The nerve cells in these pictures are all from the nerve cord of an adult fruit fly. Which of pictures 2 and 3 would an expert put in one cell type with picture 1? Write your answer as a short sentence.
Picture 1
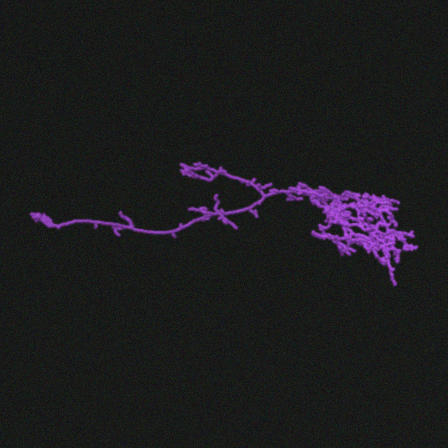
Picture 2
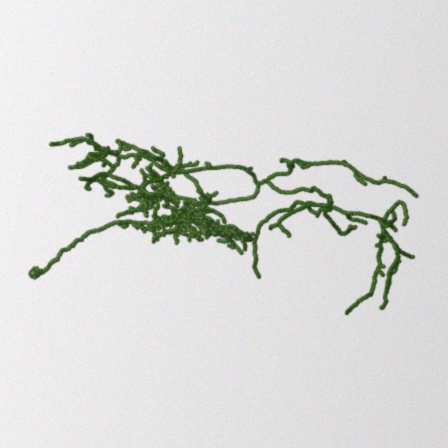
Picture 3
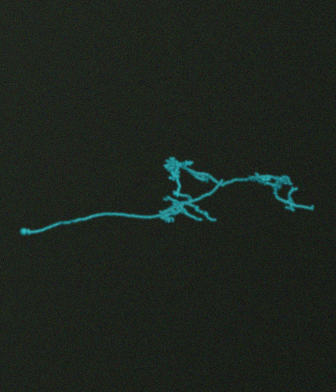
Picture 3 is of the same cell type.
